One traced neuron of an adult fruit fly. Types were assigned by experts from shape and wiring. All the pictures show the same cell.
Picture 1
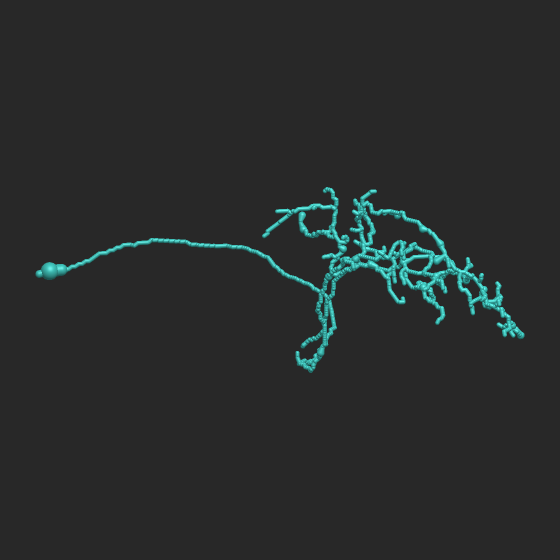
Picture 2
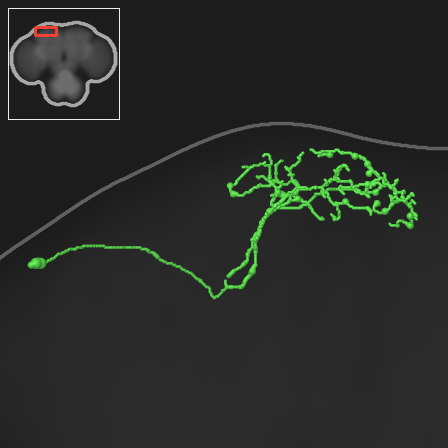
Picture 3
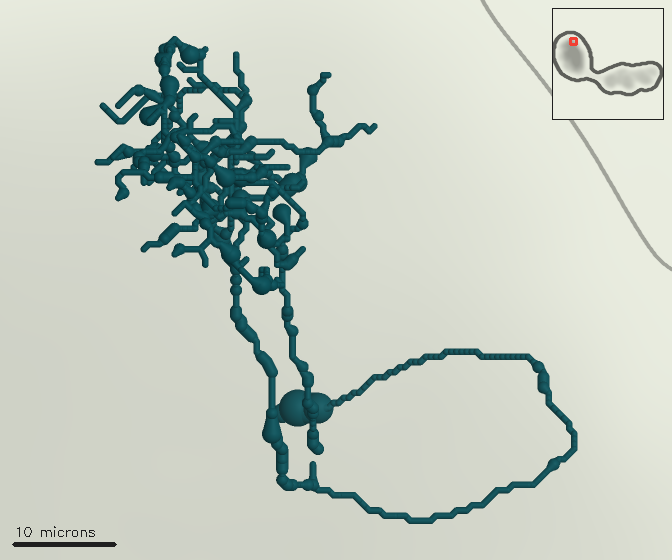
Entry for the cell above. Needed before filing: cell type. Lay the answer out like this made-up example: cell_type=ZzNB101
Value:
cell_type=SLP268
